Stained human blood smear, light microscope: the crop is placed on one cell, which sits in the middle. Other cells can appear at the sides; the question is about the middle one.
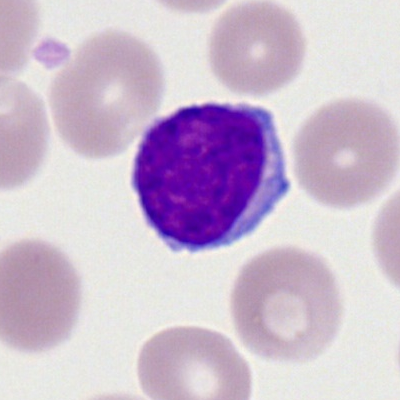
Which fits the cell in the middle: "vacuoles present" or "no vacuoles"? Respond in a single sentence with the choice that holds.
In the cytoplasm of this cell there are no vacuoles.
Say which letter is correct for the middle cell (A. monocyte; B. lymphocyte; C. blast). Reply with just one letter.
B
